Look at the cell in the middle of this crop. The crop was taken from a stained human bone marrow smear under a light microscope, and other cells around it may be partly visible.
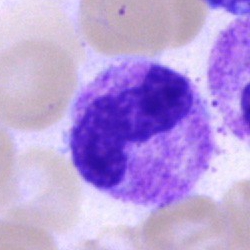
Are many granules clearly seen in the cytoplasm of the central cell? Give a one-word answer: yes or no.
Yes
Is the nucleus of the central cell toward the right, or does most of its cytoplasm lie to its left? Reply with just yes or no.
No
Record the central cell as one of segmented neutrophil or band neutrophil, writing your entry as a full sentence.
The cell shown in the center of this light-microscope crop is a band neutrophil.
